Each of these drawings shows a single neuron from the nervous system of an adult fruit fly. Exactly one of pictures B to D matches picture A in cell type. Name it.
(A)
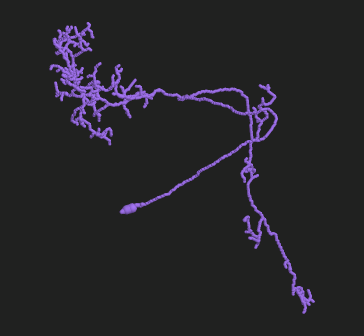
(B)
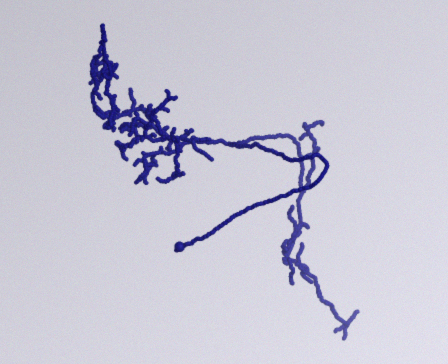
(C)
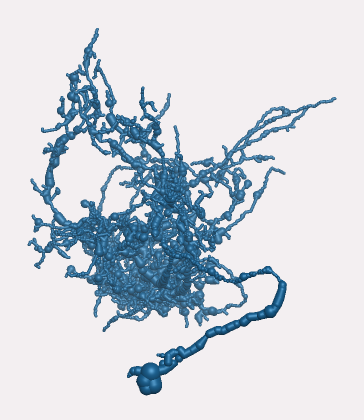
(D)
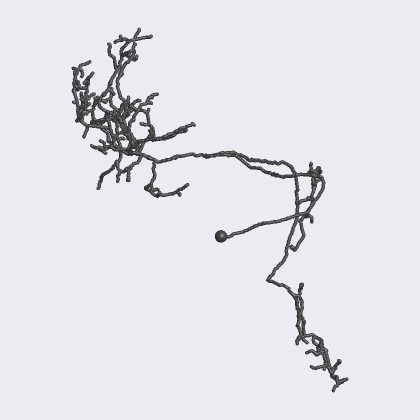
Picture B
